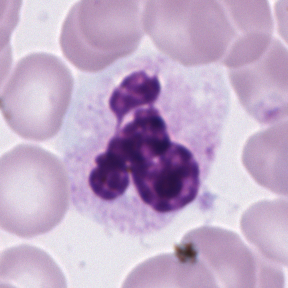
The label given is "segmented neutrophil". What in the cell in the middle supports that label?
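First, the chromatin is dark purple and coarsely clumped, which fits a segmented neutrophil.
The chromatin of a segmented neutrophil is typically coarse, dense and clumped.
Second, fine, faint lilac granules are sprinkled through the cytoplasm, which also fits.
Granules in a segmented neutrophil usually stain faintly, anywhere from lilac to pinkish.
Third, no nucleoli can be made out in the nucleus, and the cytoplasm has no vacuoles. None of the features seen here runs against the name.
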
